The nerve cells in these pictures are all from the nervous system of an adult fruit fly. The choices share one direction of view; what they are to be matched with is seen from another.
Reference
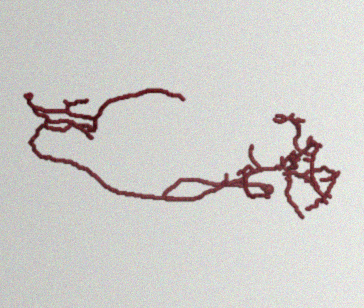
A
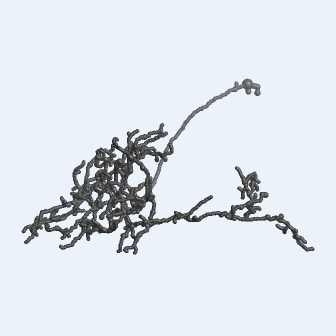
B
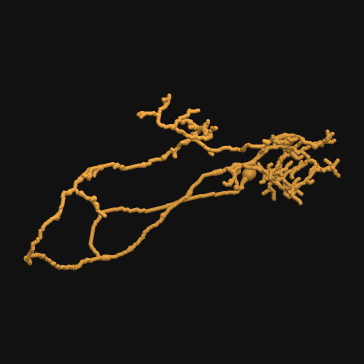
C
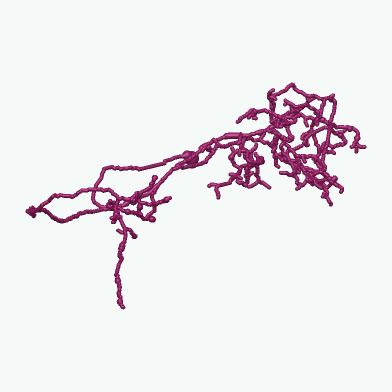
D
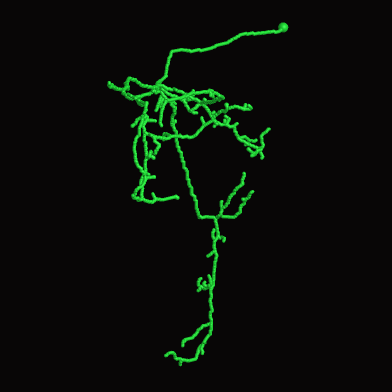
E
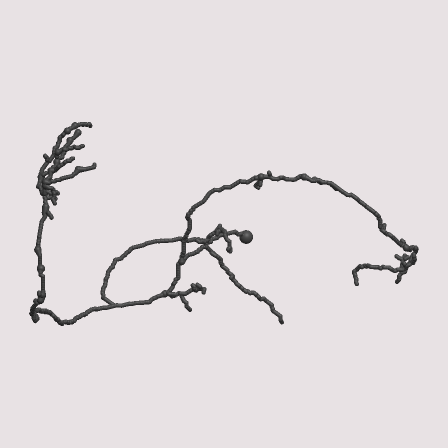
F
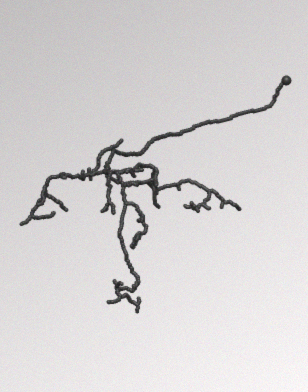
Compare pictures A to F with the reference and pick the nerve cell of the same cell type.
Picture C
